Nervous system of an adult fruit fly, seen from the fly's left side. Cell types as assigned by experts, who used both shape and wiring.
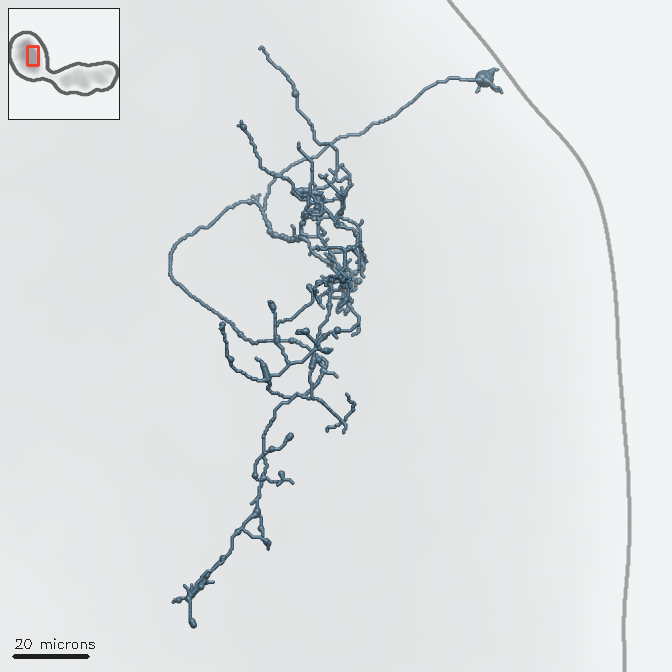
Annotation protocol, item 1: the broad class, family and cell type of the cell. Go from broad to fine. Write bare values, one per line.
central-brain intrinsic neuron
hemilineage DM6_central1
CB1299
